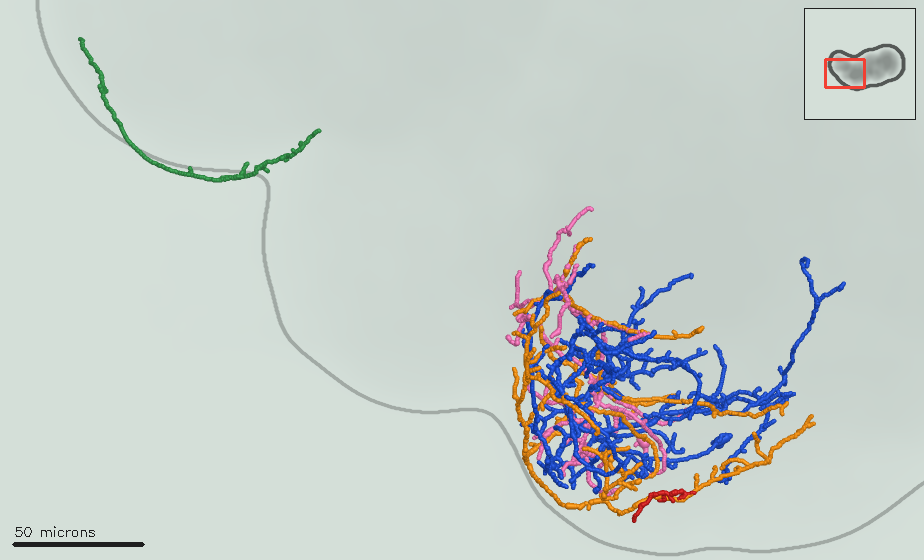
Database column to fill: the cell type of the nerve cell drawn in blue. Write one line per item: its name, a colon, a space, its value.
cell type: IN04B085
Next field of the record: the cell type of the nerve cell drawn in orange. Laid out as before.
cell type: IN04B111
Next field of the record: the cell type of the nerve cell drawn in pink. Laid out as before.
cell type: IN04B100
